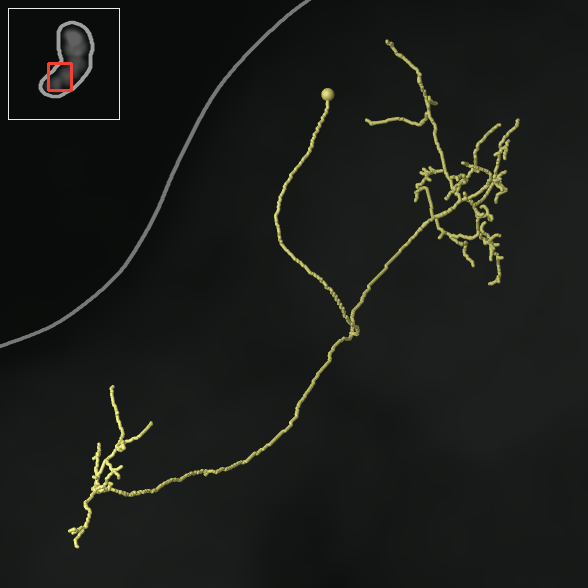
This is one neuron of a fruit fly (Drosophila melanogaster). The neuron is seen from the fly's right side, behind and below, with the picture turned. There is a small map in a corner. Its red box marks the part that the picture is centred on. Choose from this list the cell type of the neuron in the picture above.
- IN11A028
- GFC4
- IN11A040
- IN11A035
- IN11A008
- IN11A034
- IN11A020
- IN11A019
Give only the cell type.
IN11A040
